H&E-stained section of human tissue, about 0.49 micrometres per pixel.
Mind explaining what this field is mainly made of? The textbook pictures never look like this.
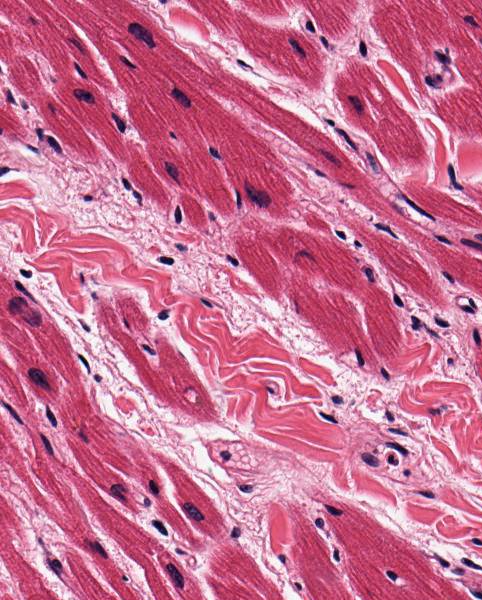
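It's myocardium. Its fibres branch and join their neighbours, with oval nuclei in the centre.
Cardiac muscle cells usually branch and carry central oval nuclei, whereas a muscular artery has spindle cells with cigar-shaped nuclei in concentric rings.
A pale, loose connective tissue band crosses diagonally from upper left to lower right, the fibres running parallel to it.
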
